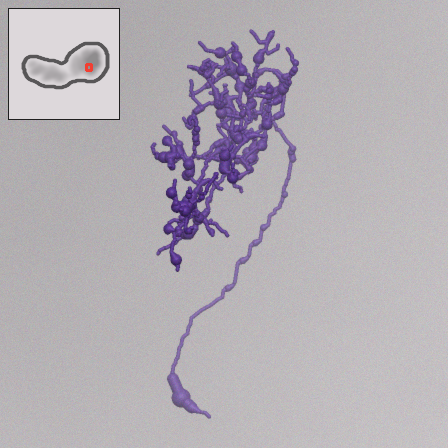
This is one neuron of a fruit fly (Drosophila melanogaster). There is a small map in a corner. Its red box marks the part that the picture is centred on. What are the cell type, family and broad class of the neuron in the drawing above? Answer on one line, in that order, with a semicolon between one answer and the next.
Li14; Li; optic-lobe intrinsic neuron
